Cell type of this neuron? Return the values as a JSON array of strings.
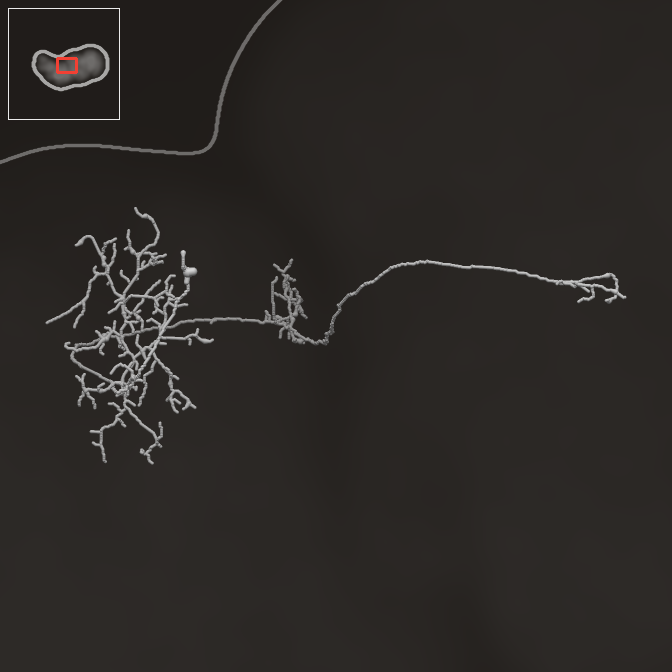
["MeTu4c"]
